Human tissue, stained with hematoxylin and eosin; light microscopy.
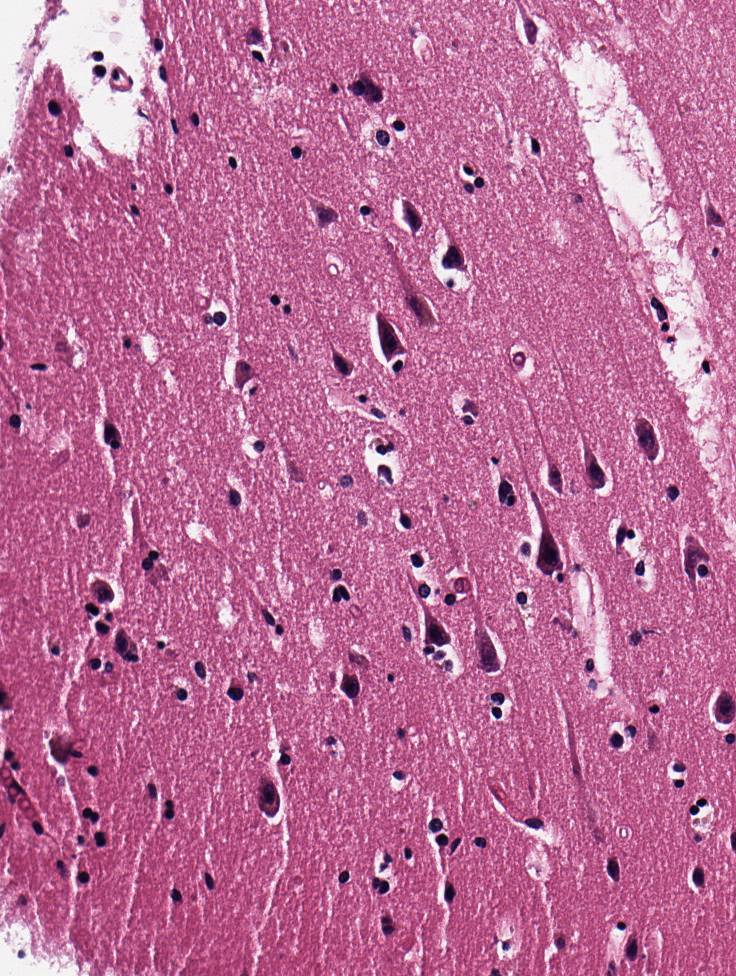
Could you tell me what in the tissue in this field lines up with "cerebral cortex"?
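The tissue in this field is cerebral cortex. The pyramidal neurons scattered across the field go with that name: each has a triangular cell body tapering into a single long process.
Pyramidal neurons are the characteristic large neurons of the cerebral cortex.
The rest of the field is mostly a finely granular pink background, with cells scattered through it singly rather than grouped into glands or other units. Many cells are surrounded by clear empty halos that separate them from the pink background. No epithelial lining or fat cells are seen anywhere.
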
